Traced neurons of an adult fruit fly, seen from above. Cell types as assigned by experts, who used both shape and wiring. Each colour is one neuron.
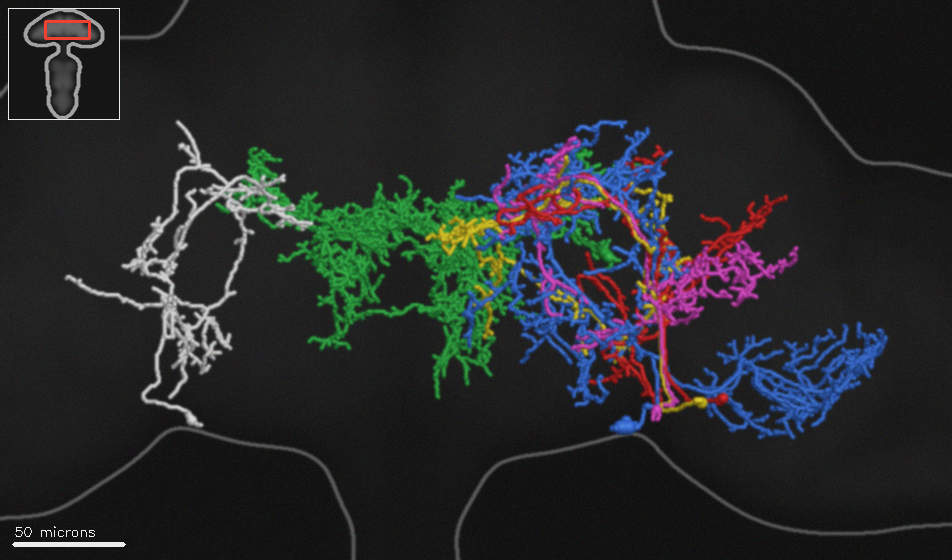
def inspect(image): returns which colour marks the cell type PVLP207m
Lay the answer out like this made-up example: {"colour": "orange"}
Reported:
{"colour": "magenta"}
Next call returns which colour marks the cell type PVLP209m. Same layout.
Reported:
{"colour": "yellow"}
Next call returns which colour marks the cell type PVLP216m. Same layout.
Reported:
{"colour": "red"}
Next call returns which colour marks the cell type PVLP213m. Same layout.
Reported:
{"colour": "white"}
